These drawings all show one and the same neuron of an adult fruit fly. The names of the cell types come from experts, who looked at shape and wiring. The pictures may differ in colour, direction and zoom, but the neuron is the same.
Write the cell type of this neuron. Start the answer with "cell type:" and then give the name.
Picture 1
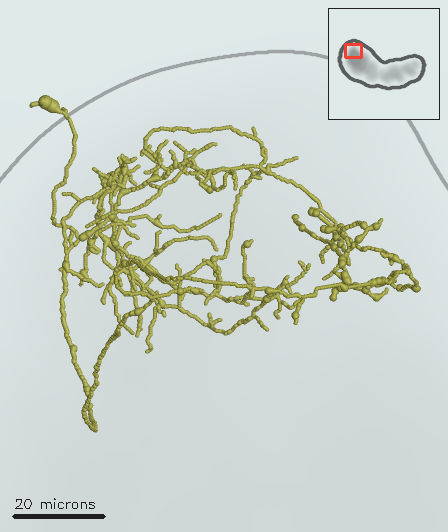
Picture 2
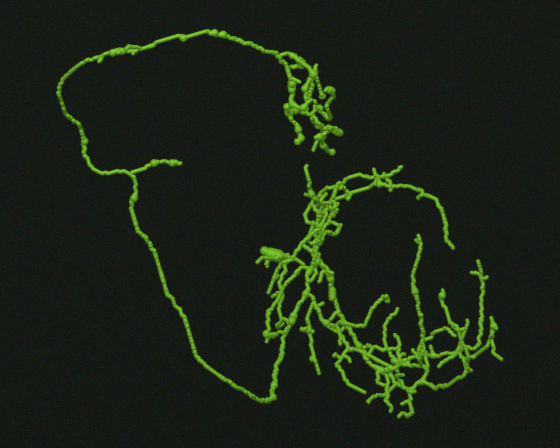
cell type: LHAD1b3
